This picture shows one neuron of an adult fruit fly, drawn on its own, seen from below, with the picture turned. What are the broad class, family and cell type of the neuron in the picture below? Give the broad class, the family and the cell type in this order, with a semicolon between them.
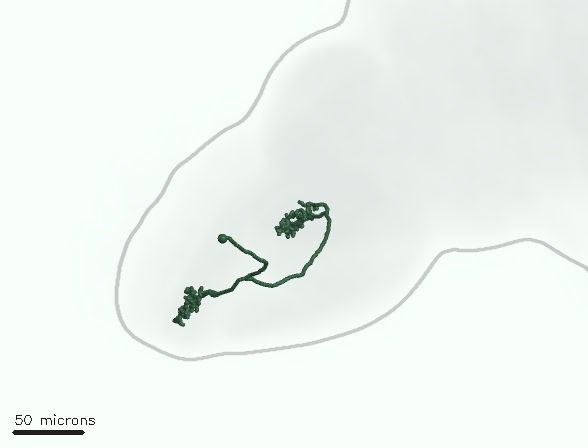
optic-lobe intrinsic neuron; Tm; Tm30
